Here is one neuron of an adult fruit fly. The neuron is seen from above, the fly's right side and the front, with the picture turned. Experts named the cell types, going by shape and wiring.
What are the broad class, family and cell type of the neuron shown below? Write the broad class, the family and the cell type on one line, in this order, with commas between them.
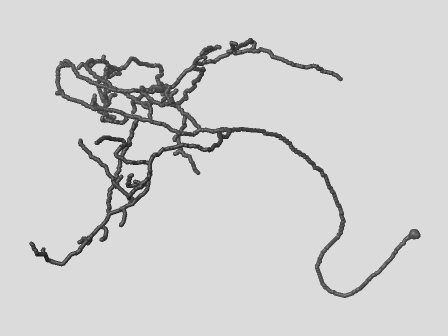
central-brain intrinsic neuron, hemilineage SIPa1_ventral, CB0937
